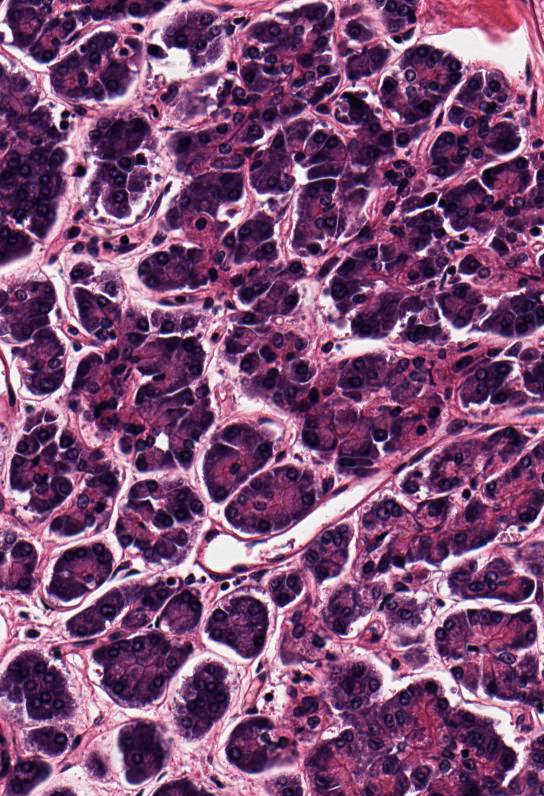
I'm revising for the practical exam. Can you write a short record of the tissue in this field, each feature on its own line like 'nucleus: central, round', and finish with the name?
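Arrangement: closely packed rounded acini filling the field, separated by thin partitions
Acinar nuclei: round, toward the cell base
Stroma: thin pink fibrous strands between acini; denser pink collagen band at top right corner
Fat cells: none
Tissue: pancreas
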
